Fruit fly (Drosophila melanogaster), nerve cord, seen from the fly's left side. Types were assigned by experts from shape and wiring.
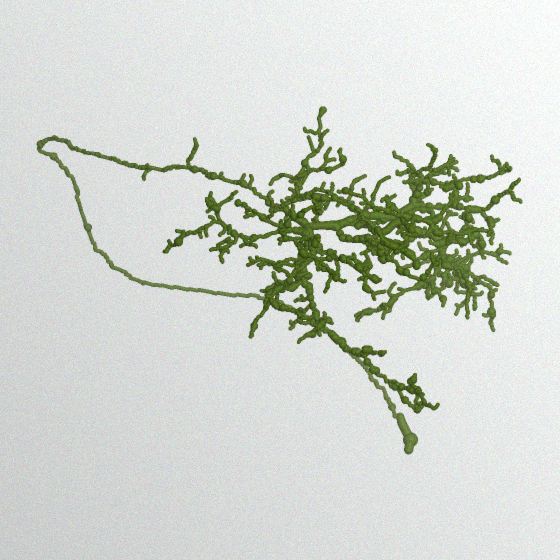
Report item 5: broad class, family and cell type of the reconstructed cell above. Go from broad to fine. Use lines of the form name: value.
broad class: nerve-cord intrinsic neuron
family: hemilineage 06B
cell type: IN06B029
